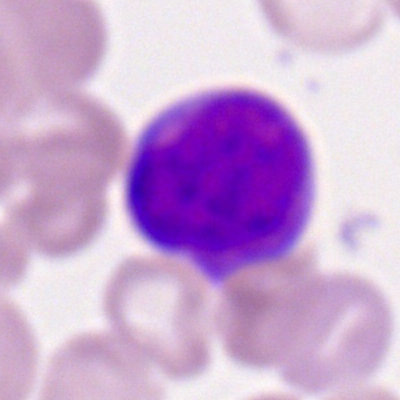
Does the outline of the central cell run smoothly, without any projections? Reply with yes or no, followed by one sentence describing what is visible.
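No. A small blunt bulge of cytoplasm projects from the lower edge of the cell.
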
